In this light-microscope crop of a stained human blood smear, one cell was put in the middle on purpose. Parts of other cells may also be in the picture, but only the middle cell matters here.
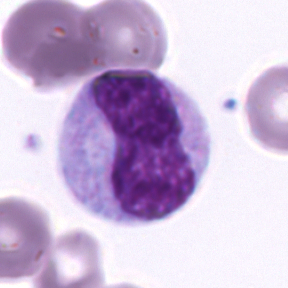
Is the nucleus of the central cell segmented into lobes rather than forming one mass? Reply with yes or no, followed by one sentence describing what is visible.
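No. The nucleus is kidney-shaped with its indentation facing left.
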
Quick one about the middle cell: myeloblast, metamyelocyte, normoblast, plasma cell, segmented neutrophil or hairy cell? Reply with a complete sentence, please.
The cell of interest, in the center, is a metamyelocyte.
